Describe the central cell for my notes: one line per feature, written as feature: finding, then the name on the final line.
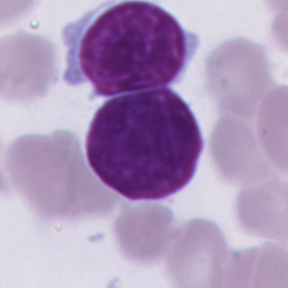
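Outline: round and smooth
Cytoplasm: almost none visible around the nucleus
Chromatin: dark purple across the whole nucleus
Vacuoles: none seen
Identification: myeloblast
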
